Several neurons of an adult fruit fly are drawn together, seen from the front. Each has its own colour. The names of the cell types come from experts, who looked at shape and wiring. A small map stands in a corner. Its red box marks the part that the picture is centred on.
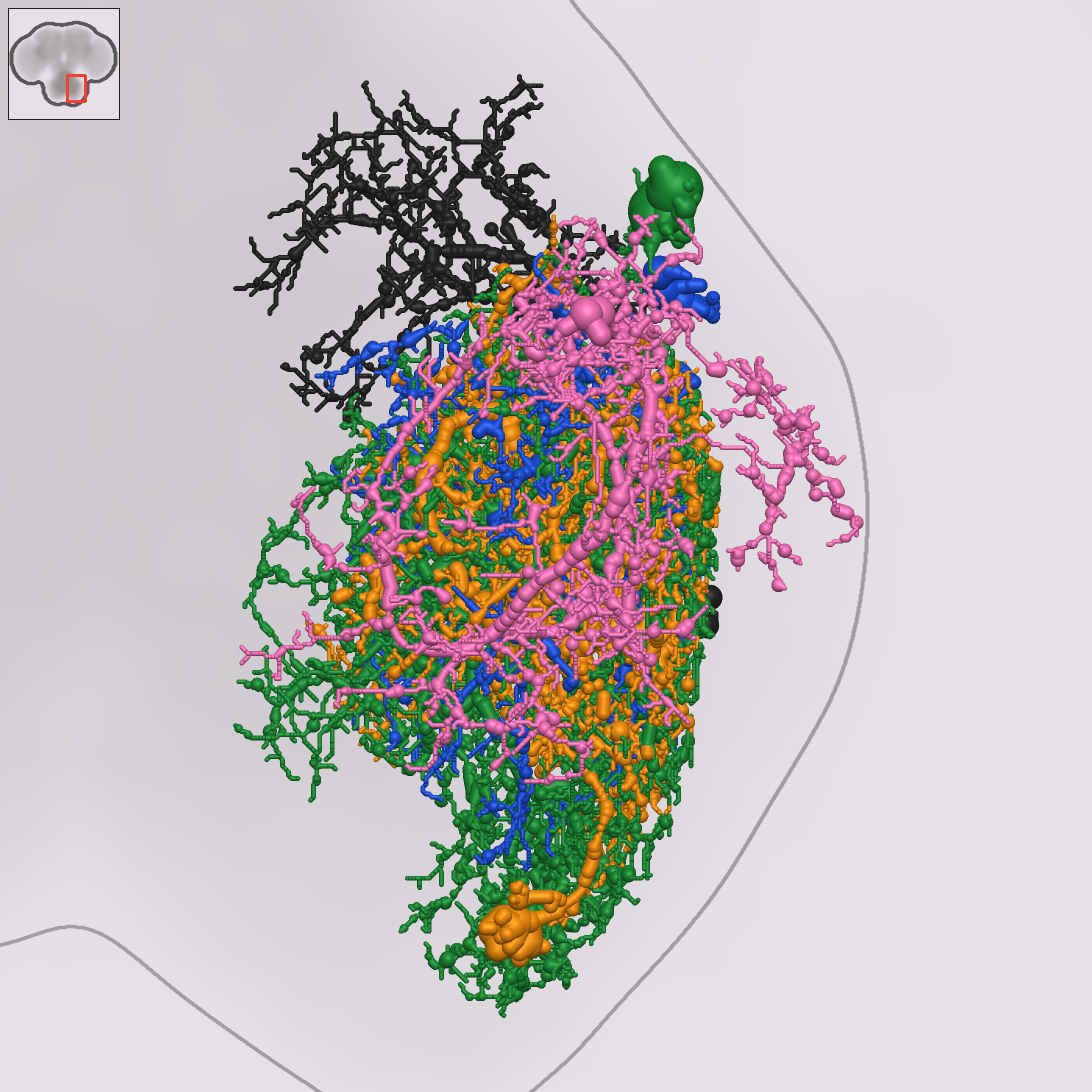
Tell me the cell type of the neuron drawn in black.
IN17A061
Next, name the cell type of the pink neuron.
IN17A052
